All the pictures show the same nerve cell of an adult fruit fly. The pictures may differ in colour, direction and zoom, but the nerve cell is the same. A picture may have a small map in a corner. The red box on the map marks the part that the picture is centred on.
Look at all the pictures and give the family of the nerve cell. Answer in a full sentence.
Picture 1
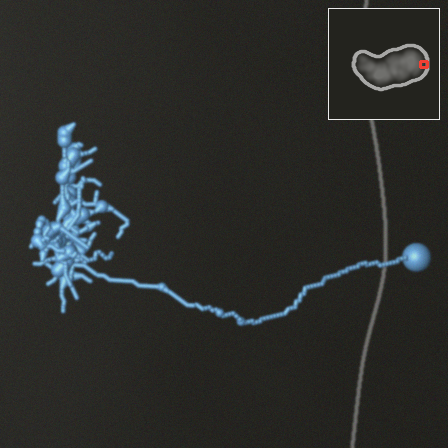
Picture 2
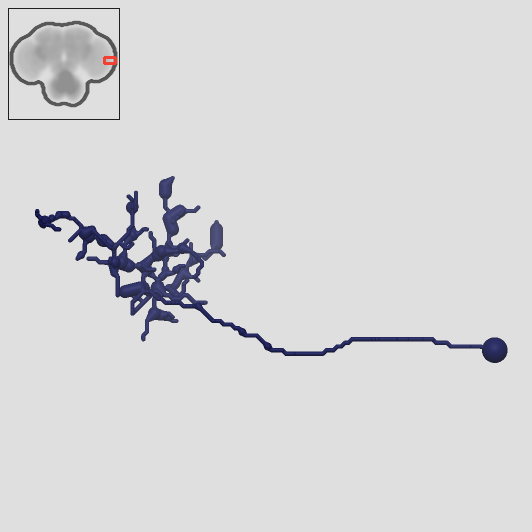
The family is Dm.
